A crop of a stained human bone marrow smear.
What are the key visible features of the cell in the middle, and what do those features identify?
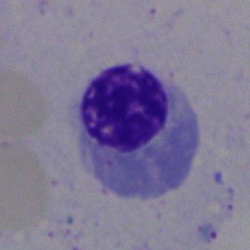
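Smooth cell margin, no surface projections. Nucleus off-centre, placed toward the upper left. Chromatin coarsely clumped and dark purple, with small paler patches in between. No granules visible in the cytoplasm. This is an erythroblast.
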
